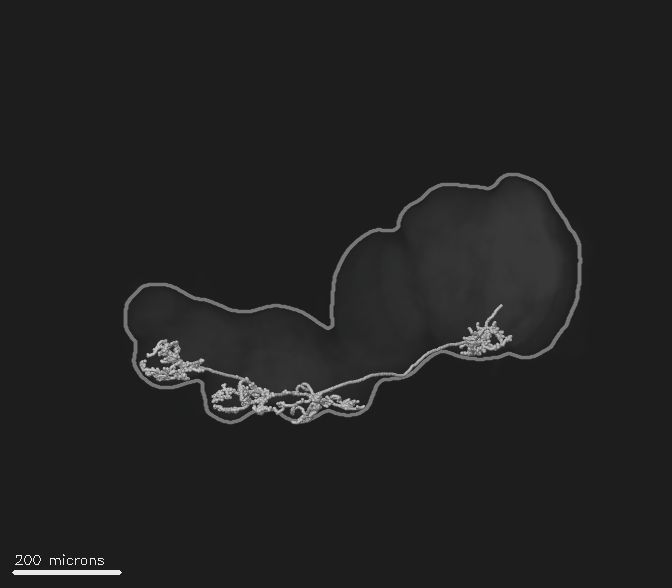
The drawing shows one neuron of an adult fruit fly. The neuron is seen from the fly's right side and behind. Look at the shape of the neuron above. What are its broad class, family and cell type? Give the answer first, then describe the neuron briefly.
This is an ascending neuron. Its family is hemilineage 05B. It is of cell type AN05B017. From left to right in the picture it spans about 700 microns. In this view it is more than twice as wide as it is tall.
